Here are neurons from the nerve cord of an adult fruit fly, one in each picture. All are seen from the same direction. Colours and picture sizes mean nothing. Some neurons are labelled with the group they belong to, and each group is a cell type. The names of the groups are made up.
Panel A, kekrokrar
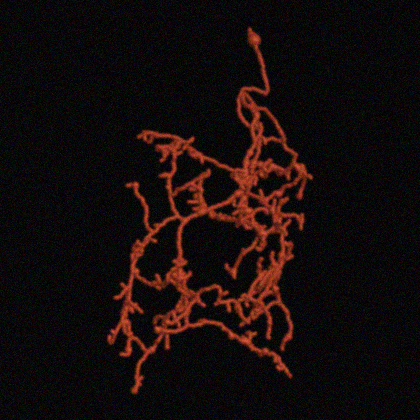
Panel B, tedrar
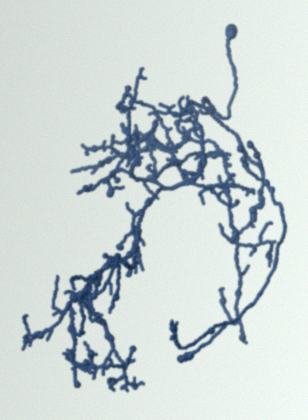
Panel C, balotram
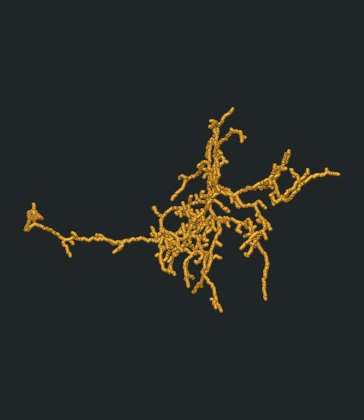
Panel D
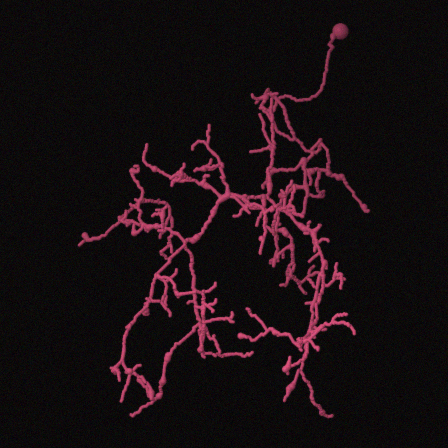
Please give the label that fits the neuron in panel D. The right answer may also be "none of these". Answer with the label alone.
kekrokrar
